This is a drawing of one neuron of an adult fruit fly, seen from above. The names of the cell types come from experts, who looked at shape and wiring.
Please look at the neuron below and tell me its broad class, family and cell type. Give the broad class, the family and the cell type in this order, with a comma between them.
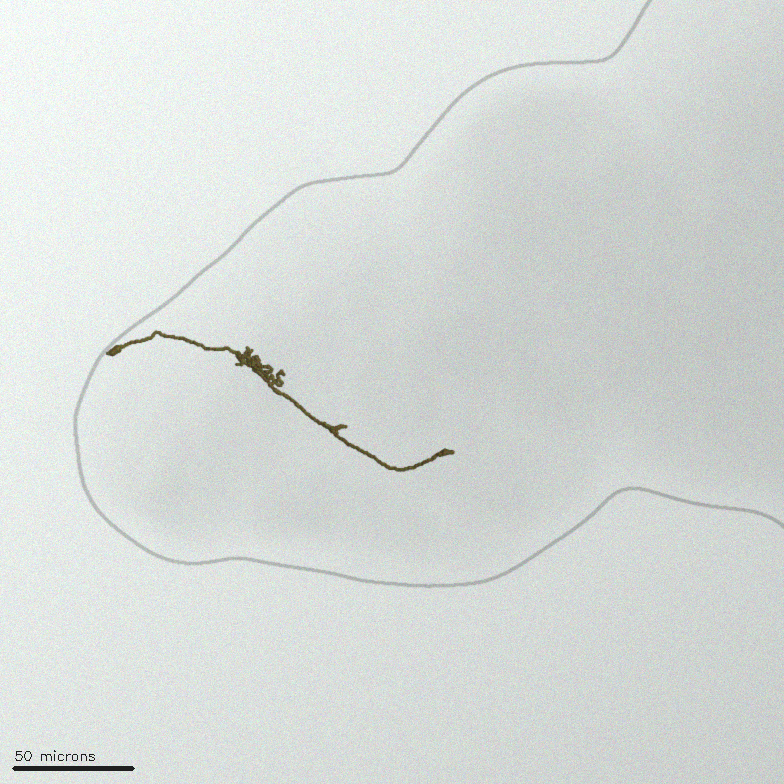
optic-lobe intrinsic neuron, Tm, Tm2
